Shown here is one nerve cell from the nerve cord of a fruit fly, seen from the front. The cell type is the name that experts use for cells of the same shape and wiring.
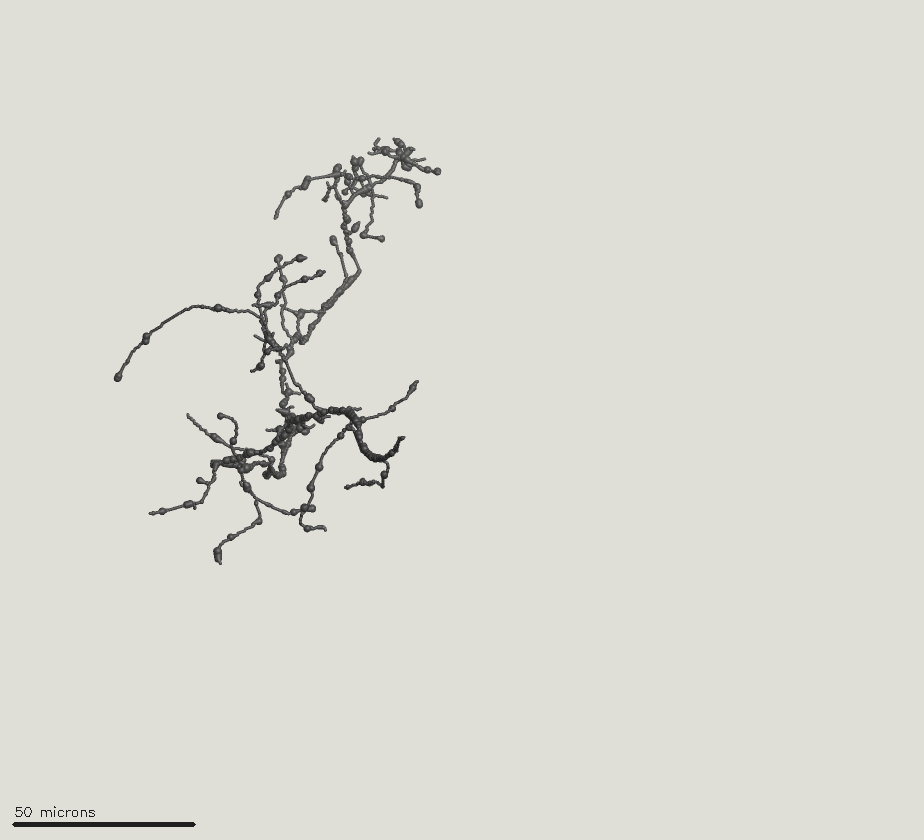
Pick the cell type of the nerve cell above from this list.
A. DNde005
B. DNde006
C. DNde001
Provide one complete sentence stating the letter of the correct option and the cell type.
The type of cell that the nerve cell represents is DNde005, option A.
